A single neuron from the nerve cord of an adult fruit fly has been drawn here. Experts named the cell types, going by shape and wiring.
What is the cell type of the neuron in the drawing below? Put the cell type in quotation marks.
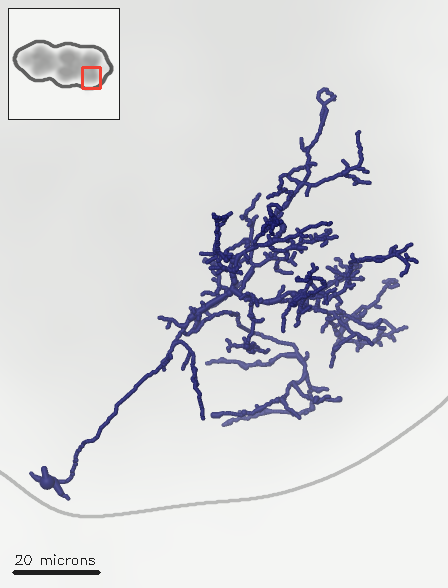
"IN20A.22A035"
